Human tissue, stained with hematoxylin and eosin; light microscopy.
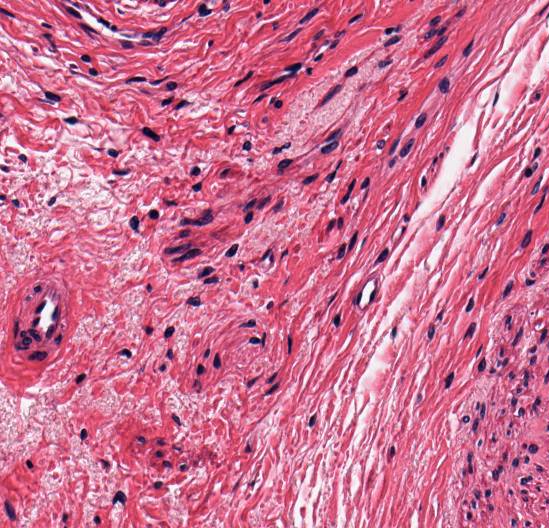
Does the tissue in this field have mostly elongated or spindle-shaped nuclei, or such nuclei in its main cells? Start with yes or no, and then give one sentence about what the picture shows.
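Yes. Most nuclei are elongated, spindle-shaped and darkly stained.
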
